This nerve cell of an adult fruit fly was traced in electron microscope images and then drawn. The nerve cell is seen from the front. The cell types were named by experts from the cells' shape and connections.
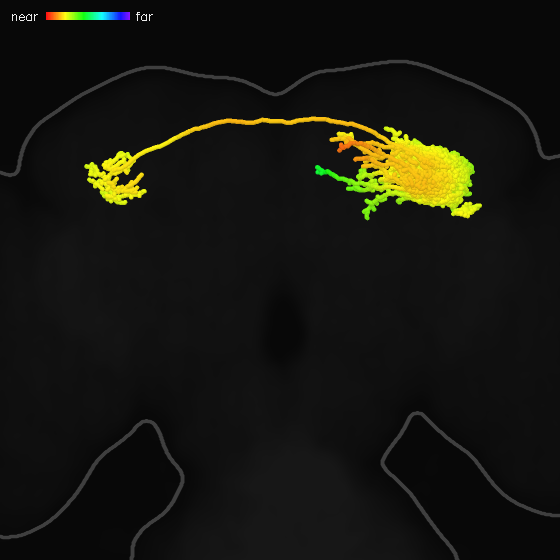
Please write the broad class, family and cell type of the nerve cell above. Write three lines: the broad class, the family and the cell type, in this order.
central-brain intrinsic neuron
TuTuA
TuTuA_1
